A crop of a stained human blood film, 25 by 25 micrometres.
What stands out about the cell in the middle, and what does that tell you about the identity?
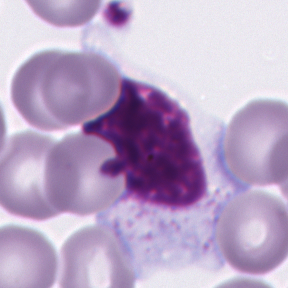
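An irregular nuclear outline, notched on its left side, marks this cell. The nucleus lies in the upper part of the cell, with most of the cytoplasm below it. Fine pinkish-purple granules are present in that lower cytoplasm. No nucleoli can be seen. This is a large granular lymphocyte.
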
